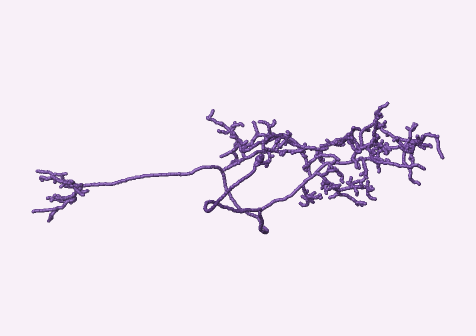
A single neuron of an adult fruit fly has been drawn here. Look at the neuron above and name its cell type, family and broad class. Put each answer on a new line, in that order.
IN06B022
hemilineage 06B
nerve-cord intrinsic neuron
